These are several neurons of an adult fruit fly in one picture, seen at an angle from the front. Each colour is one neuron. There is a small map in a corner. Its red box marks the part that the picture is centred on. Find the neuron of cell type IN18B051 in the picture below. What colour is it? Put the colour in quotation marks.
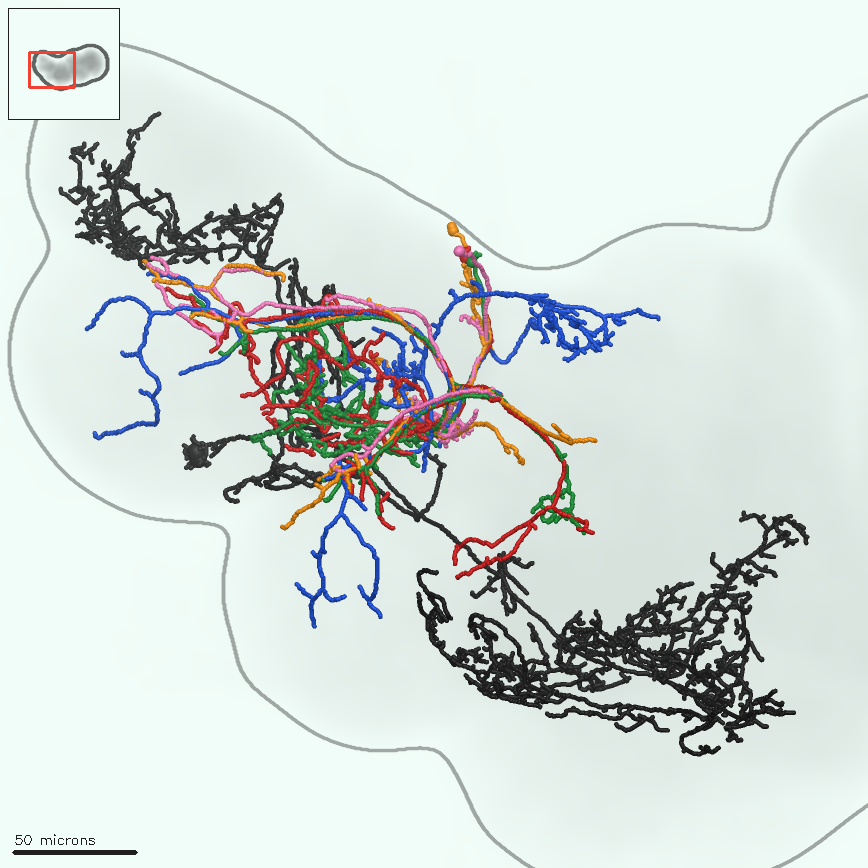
"green"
